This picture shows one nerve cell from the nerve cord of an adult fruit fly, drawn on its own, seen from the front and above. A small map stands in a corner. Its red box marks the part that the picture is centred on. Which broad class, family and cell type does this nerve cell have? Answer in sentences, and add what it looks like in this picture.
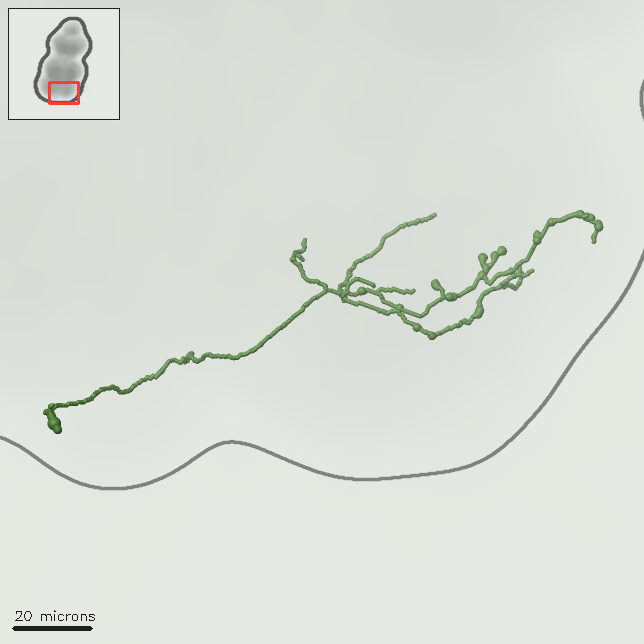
It is a nerve-cord intrinsic neuron. The family is hemilineage 14A. It is of cell type IN14A123. By the scale bar it is about 150 microns wide in this view. In this view it is more than twice as wide as it is tall.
